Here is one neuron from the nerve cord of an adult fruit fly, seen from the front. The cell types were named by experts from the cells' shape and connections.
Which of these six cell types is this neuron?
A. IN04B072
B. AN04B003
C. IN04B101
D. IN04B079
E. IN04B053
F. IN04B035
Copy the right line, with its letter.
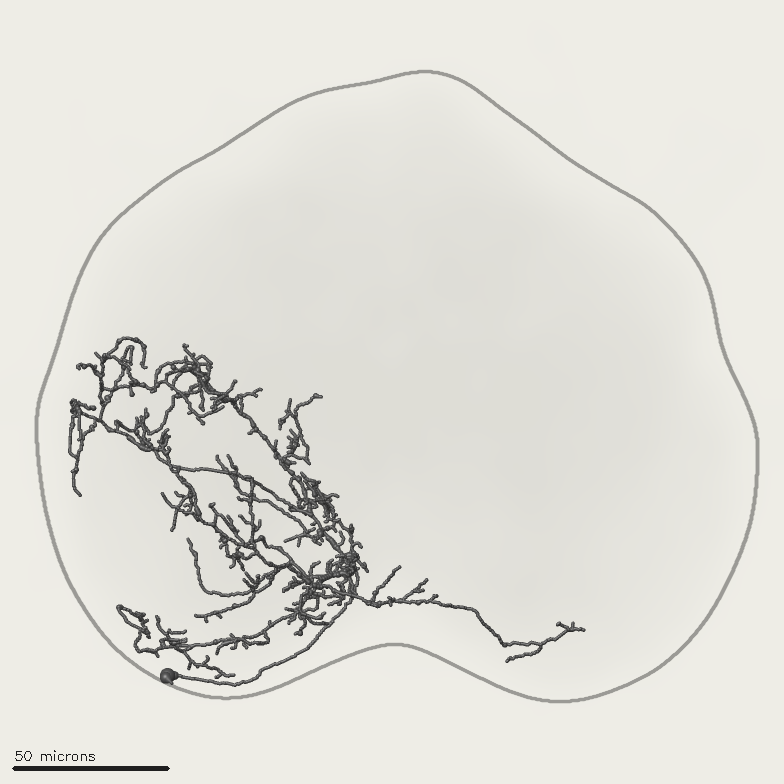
F. IN04B035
